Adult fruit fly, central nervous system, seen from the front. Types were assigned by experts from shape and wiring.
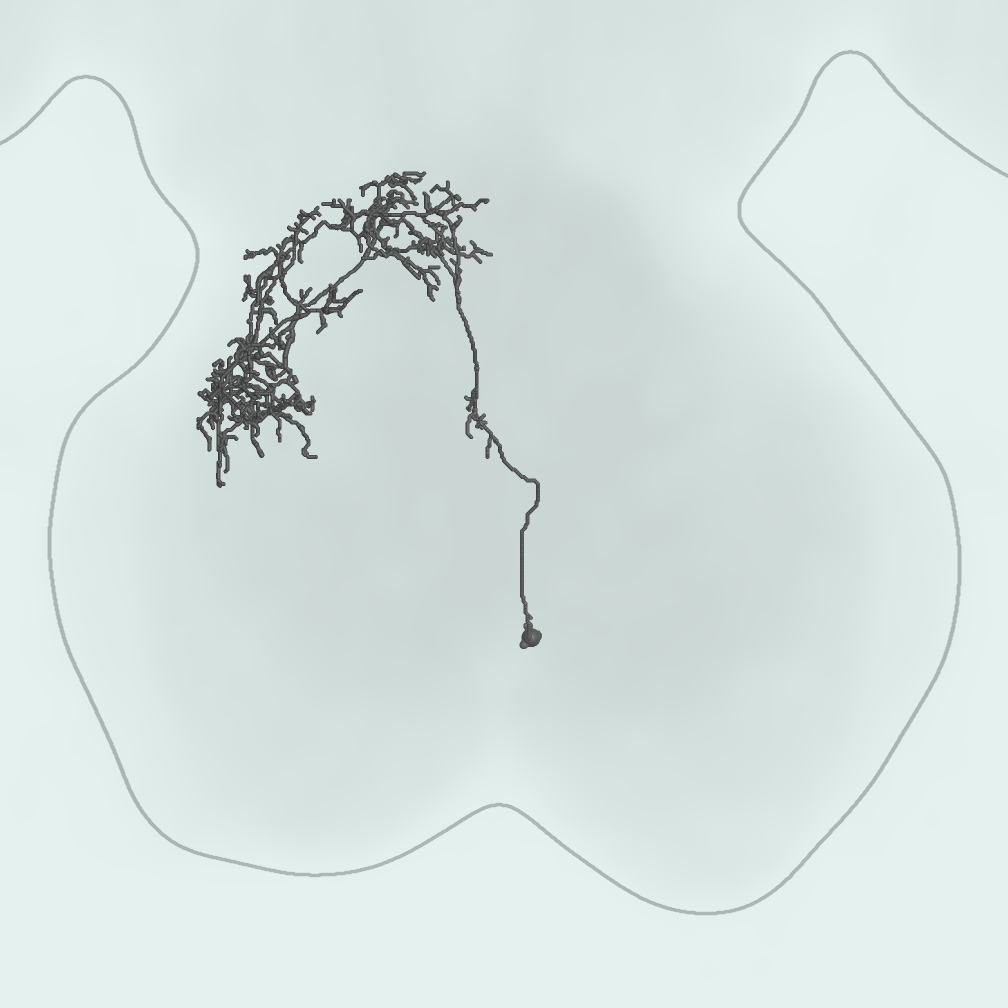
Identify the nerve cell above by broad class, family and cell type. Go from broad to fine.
nerve-cord intrinsic neuron; hemilineage 06B; IN06B047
